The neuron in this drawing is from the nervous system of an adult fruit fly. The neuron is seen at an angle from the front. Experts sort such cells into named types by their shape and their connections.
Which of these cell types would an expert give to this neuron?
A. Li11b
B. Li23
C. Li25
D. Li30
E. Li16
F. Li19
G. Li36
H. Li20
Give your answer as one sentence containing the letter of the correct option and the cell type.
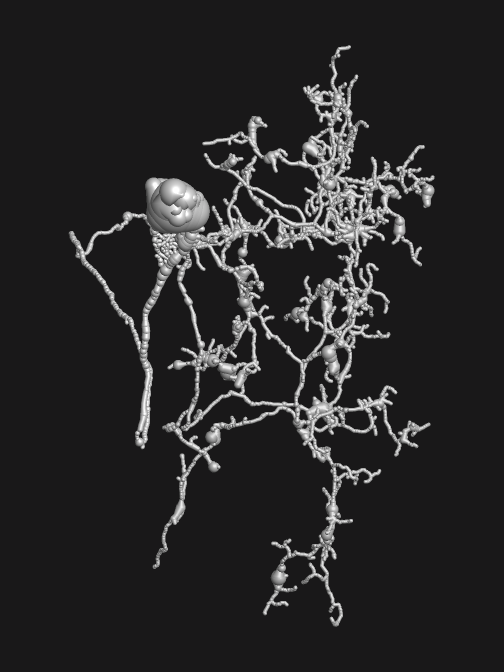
In option H is Li20, which is the cell type of the neuron.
